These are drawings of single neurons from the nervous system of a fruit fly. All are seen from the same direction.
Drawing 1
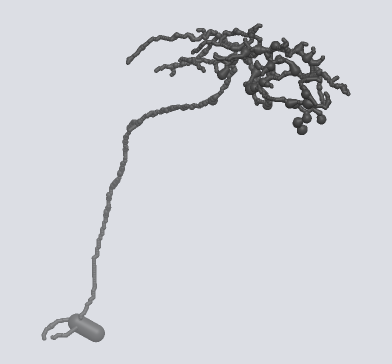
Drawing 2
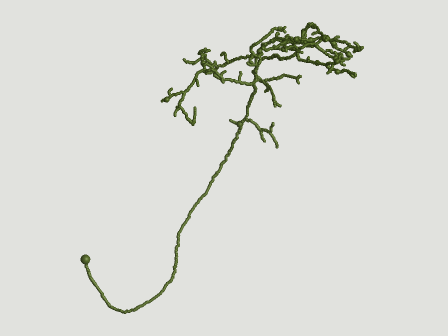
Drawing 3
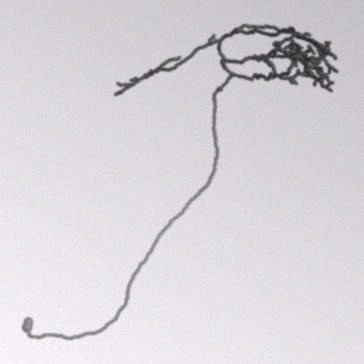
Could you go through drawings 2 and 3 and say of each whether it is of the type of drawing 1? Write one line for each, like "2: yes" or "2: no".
2: yes
3: yes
